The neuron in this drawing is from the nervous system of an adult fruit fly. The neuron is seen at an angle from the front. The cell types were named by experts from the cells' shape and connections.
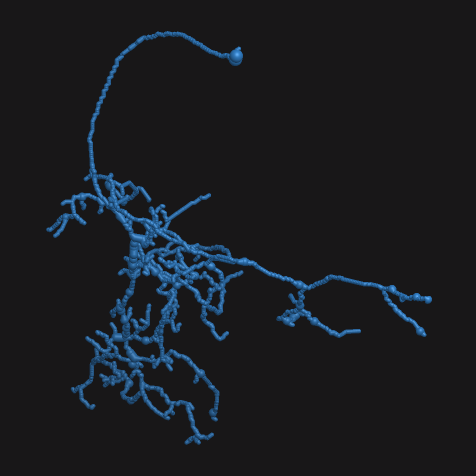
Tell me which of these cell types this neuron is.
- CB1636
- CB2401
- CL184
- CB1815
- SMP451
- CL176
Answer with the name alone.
CB1636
